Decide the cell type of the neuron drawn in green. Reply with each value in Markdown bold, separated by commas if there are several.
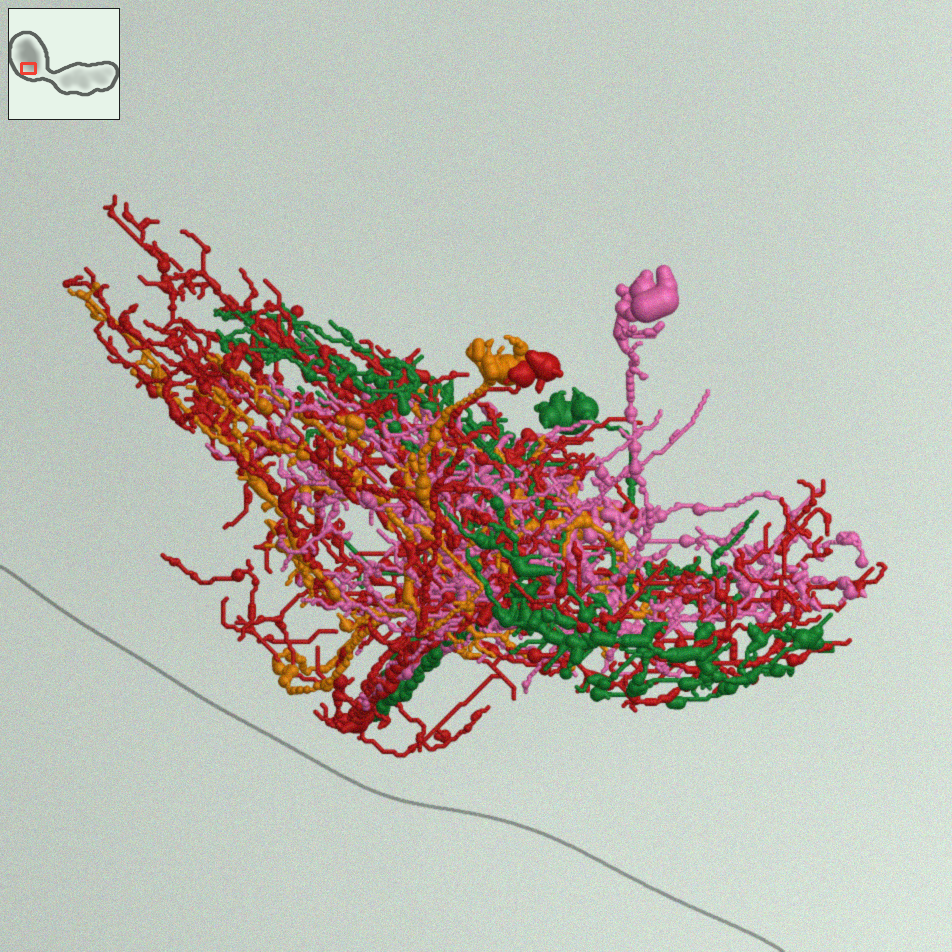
**GNG522**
